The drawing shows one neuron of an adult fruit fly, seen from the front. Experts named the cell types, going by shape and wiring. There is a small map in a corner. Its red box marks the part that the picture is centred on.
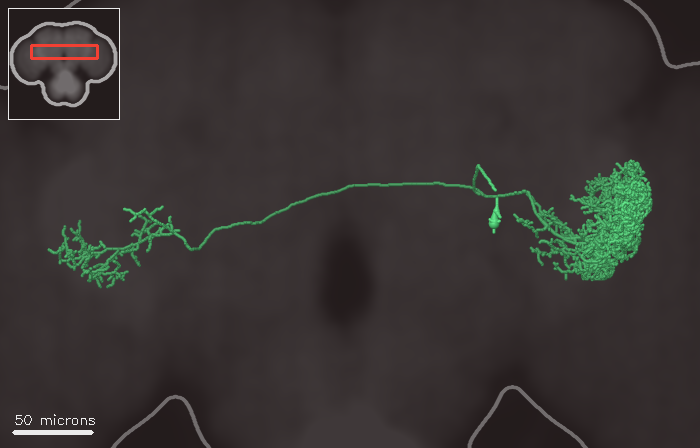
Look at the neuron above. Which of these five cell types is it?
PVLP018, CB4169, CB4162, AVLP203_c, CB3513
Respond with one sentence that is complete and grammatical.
The neuron has PVLP018 as its cell type.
